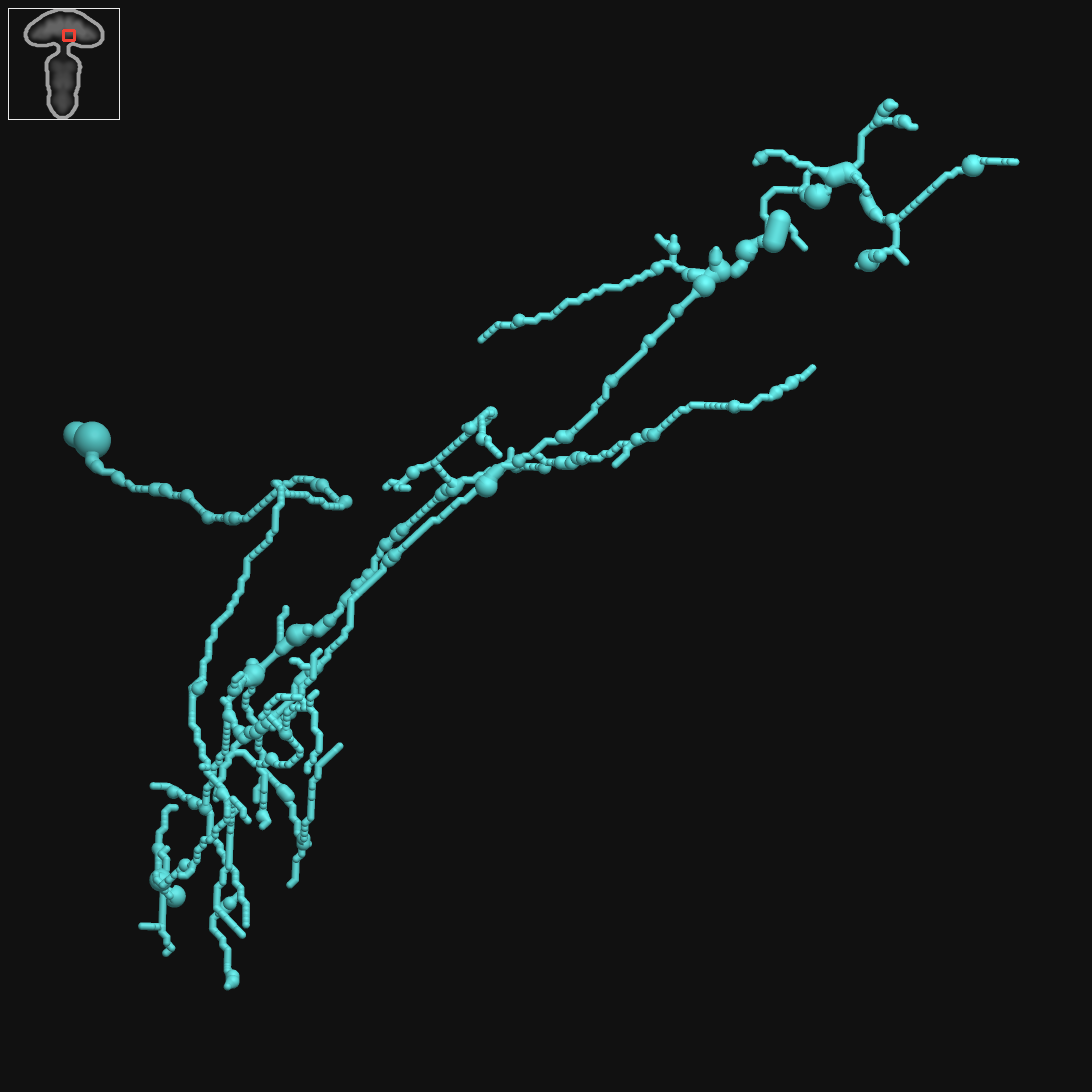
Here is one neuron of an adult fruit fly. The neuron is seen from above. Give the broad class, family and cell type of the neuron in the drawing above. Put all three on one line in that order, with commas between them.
central-brain intrinsic neuron, hemilineage LB3, GNG332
